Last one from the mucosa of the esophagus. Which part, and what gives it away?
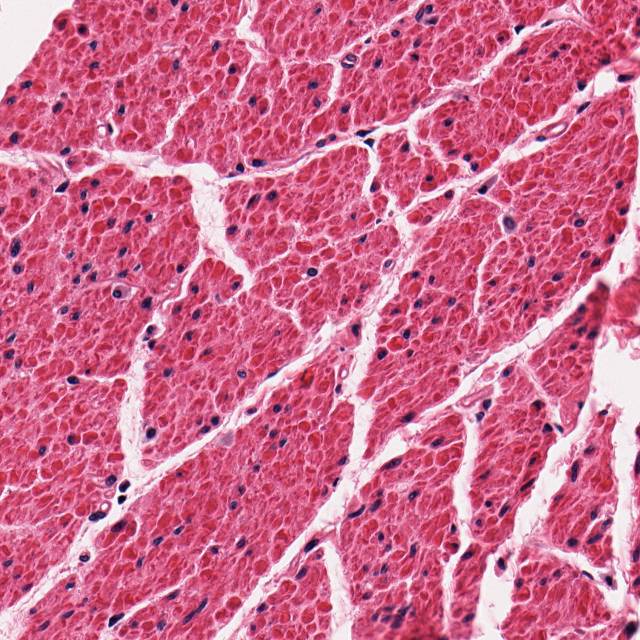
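Here it's smooth muscle. The cells show up as small, closely packed, rounded or polygonal eosinophilic profiles.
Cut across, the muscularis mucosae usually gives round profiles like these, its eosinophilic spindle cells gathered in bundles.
Nuclei are small, dark blue, round to oval and sparse, so most profiles have none. Between the bundles the clefts are mostly empty white space, with just a few wisps of connective tissue. There's no epithelium and no gland anywhere in the field.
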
